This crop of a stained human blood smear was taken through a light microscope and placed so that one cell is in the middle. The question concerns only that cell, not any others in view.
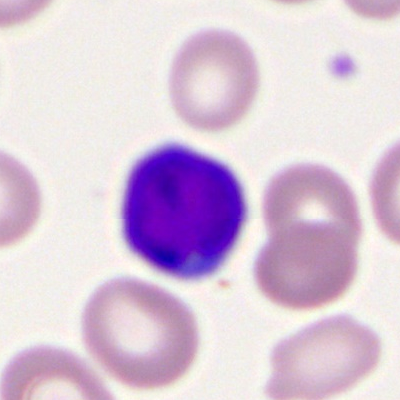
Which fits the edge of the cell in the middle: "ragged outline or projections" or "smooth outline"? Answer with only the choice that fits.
Smooth outline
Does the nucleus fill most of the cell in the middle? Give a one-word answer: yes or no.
Yes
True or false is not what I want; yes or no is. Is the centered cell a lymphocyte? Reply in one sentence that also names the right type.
Yes, the cell at the center of the crop is a lymphocyte.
